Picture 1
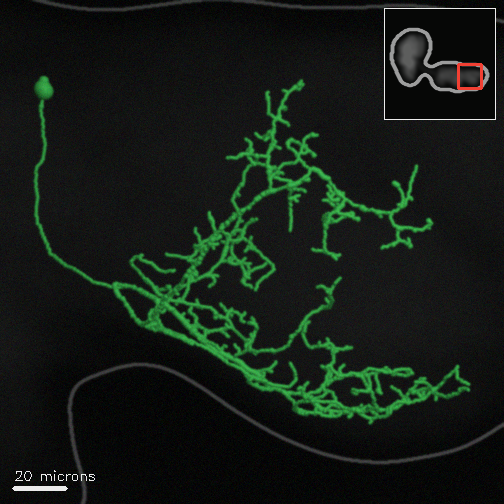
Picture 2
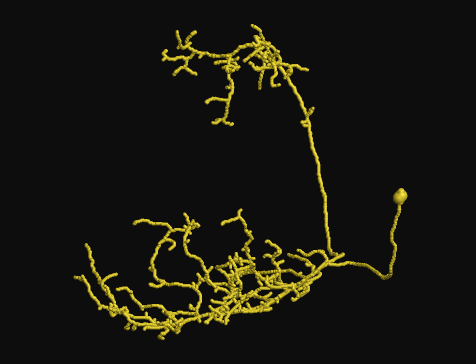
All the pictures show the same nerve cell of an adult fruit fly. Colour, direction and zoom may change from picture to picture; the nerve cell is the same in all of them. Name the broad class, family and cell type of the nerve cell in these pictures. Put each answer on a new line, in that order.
nerve-cord intrinsic neuron
hemilineage 01A
IN01A042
